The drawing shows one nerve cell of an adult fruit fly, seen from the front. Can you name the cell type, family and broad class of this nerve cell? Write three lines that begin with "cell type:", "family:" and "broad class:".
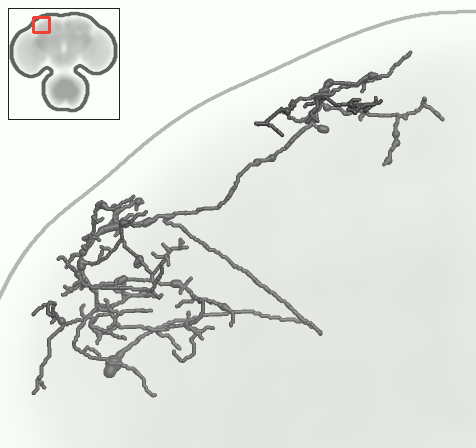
cell type: LHPV6d1
family: hemilineage LHp2
broad class: central-brain intrinsic neuron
